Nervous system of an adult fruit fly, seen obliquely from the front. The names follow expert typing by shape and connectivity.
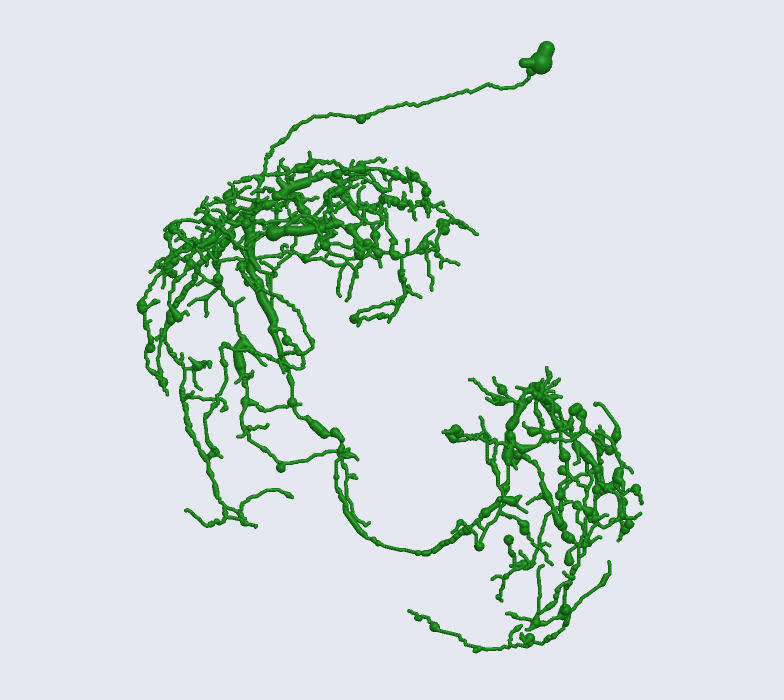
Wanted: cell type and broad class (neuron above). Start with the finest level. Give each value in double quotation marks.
"INXXX299", "nerve-cord intrinsic neuron"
